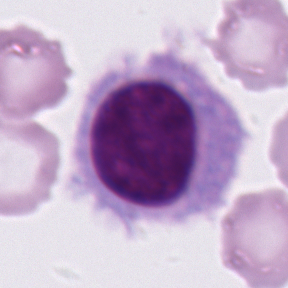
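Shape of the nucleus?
Round to oval, with no indentation.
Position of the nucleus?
Off-centre, leaving the widest rim of cytoplasm on the right.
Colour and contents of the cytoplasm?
Pale greyish-blue, with no distinct granules seen.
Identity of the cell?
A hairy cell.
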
